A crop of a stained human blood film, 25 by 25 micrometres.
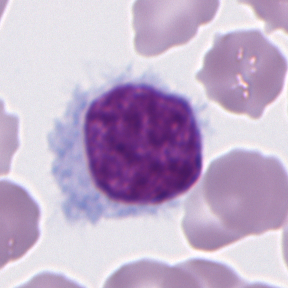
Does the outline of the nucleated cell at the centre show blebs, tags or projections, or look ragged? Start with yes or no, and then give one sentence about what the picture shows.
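Yes. The cell's outer border is ragged and frayed rather than smooth.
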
